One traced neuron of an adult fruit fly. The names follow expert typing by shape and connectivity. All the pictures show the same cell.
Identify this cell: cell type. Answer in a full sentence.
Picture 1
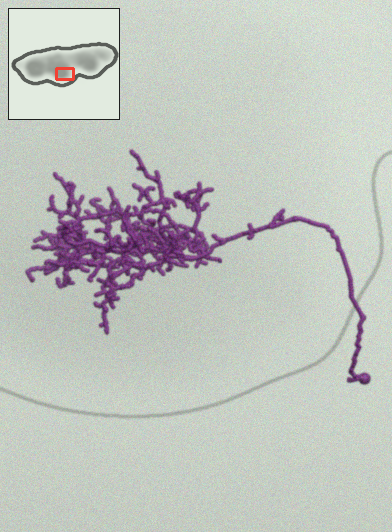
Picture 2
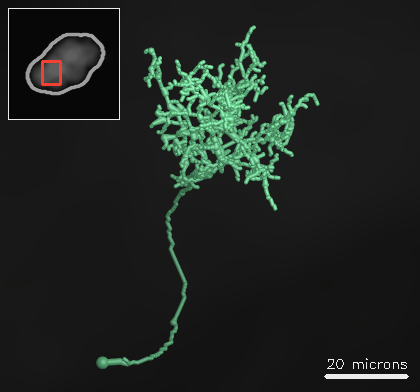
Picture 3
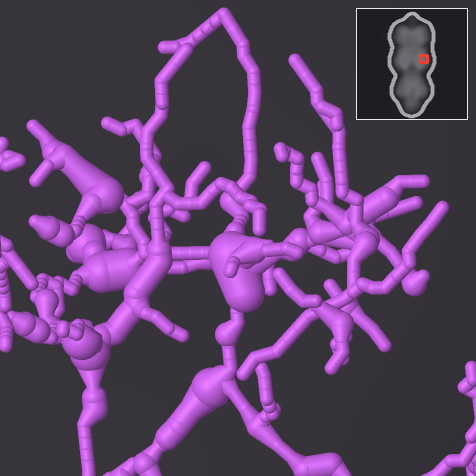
The cell type is IN20A.22A058.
